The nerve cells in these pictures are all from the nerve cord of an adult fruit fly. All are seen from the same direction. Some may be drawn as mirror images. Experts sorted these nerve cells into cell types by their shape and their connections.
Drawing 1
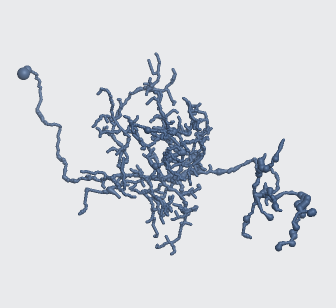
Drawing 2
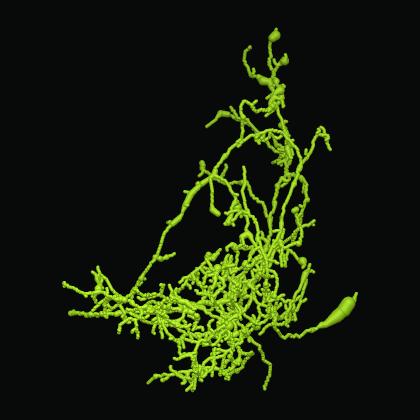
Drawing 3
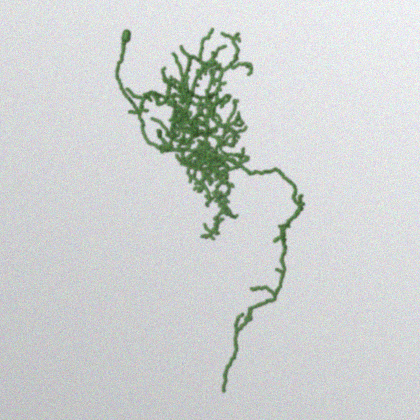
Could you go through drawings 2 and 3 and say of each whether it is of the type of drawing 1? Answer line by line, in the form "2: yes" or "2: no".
2: no
3: yes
